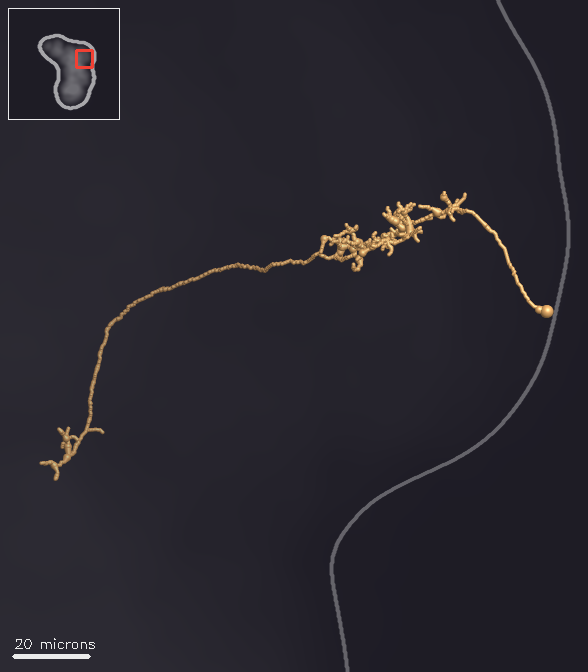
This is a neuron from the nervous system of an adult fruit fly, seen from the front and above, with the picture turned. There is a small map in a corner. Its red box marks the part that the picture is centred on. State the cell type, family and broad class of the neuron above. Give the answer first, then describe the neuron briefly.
It is of cell type Tm5c. The family is Tm. It is an optic-lobe intrinsic neuron. The cell body can be seen on the right of the picture. From left to right in the picture it spans about 140 microns. The picture shows dozens of branch ends.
